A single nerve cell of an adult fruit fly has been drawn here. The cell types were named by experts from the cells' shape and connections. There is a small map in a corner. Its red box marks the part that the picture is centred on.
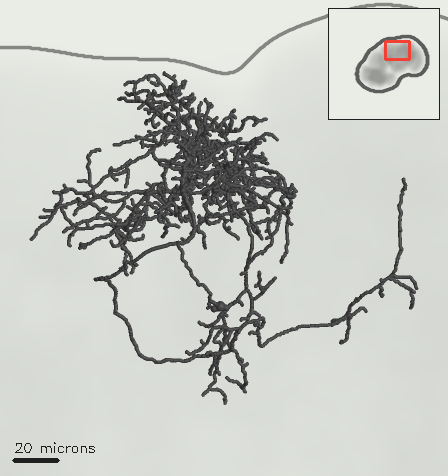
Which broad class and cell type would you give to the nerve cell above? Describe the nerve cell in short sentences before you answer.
By the scale bar it is about 180 microns wide in this view. Dozens of branch ends can be seen. Its broad class is central-brain intrinsic neuron. It is of cell type SMP109.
